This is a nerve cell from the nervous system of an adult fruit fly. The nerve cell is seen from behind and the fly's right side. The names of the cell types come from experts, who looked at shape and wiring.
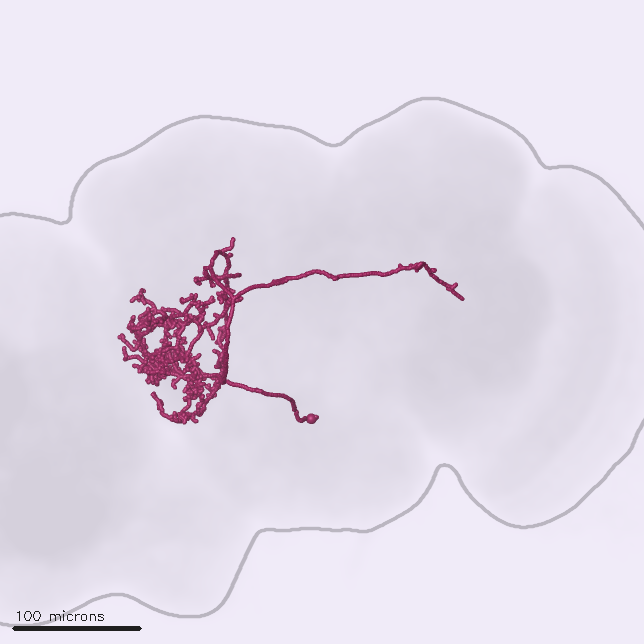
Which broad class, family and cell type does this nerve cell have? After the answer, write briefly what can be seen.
It is a central-brain intrinsic neuron. The family is hemilineage LALv1_ventral. It is of cell type AVLP451. By the scale bar it is about 250 microns wide in this view. As drawn here it is wider than it is tall.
